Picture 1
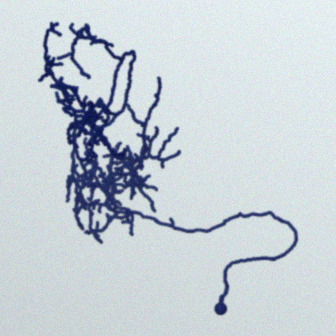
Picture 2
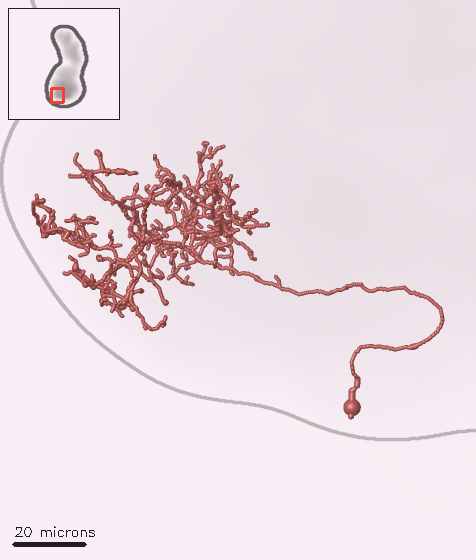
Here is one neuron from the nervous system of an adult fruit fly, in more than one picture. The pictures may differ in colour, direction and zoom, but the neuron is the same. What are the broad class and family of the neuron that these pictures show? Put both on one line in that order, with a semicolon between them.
central-brain intrinsic neuron; hemilineage SIPa1_ventral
